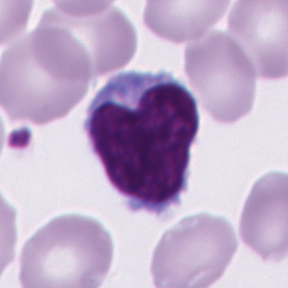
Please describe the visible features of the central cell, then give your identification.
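A notch cuts into the top edge of the nucleus, giving it a heart-like shape. Fine, frayed projections fringe the top and bottom edges of the cell. The cytoplasm contains no visible granules and no vacuoles. This is a typical lymphocyte.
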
